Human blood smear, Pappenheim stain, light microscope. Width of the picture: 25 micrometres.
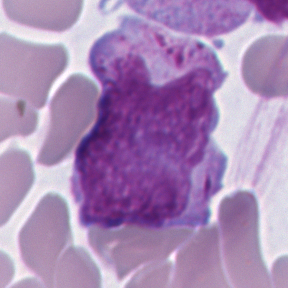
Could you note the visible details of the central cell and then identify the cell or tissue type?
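The nucleus shows a deep notch in its upper edge. Its chromatin is finely stippled rather than gathered into coarse clumps. The cytoplasm is widest above the nucleus, at the top of the cell, and a few small dark purple dots lie in it above the nucleus. The cell is an atypical promyelocyte.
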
